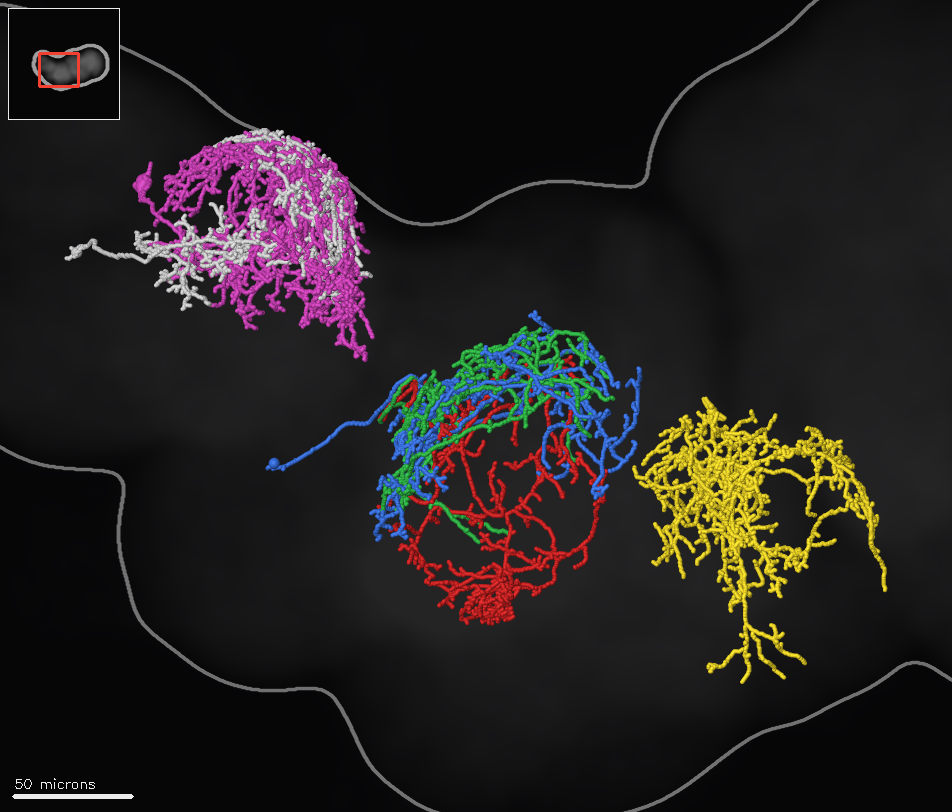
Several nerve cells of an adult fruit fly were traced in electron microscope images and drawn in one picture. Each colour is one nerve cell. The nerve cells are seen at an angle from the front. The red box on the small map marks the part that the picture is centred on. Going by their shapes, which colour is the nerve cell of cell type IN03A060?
green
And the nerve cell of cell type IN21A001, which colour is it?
magenta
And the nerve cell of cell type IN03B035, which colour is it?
yellow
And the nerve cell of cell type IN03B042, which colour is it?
white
